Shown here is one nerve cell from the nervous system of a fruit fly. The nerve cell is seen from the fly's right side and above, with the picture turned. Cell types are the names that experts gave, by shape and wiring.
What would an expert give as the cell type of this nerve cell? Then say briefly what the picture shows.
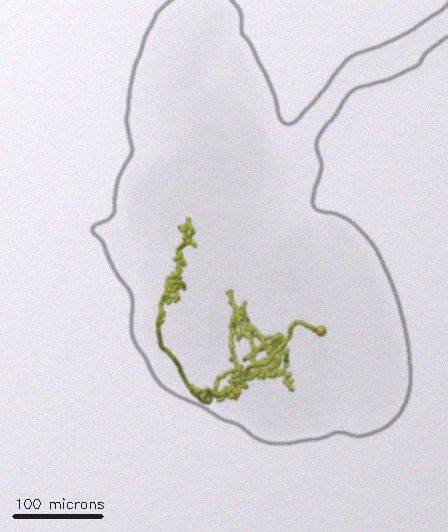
Its cell type is pC1_2c. This is a central-brain intrinsic neuron. The cell body can be seen on the right of the picture. By the scale bar it is about 200 microns tall in this view.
